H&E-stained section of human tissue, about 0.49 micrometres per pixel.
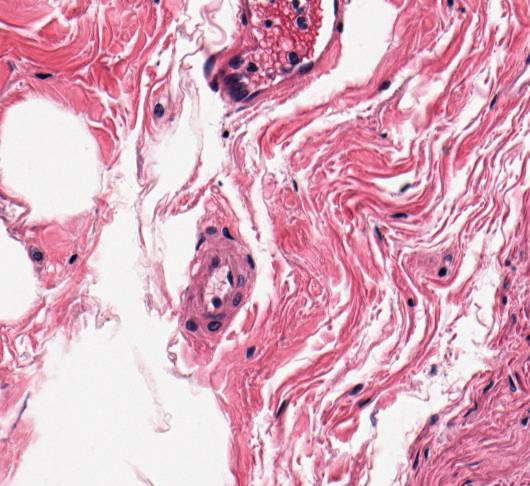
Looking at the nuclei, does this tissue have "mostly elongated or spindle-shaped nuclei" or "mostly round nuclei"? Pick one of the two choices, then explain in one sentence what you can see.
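Mostly elongated or spindle-shaped nuclei. Small, dark, elongated nuclei lie scattered singly between the collagen bundles.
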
